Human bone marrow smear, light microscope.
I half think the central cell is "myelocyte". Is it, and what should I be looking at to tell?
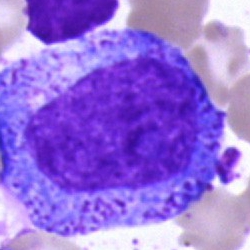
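Chromatin: finely granular, not clumped into dark blocks.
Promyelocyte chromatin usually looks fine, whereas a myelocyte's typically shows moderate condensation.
Goes with promyelocyte, against myelocyte. Cytoplasm: stains blue.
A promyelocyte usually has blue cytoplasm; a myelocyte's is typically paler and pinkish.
Goes with promyelocyte, against myelocyte. Nucleus: fills most of the cell, with a rim of cytoplasm all round.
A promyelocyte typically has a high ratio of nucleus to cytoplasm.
Goes with promyelocyte. Granules: purple, scattered through the cytoplasm. Outline: roughly oval. Verdict: promyelocyte, not myelocyte.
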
